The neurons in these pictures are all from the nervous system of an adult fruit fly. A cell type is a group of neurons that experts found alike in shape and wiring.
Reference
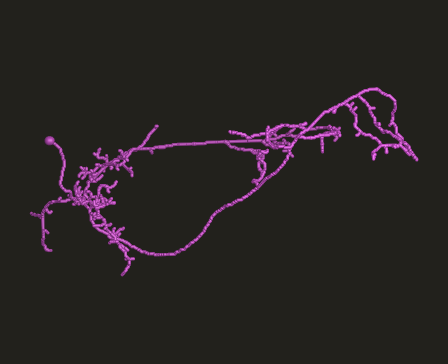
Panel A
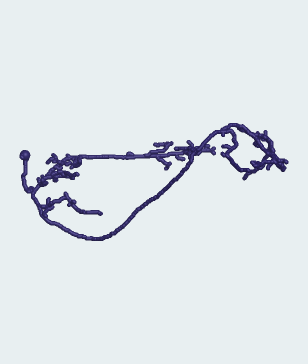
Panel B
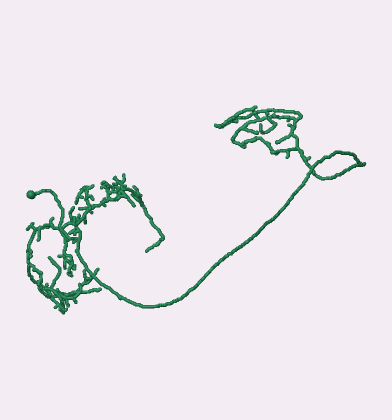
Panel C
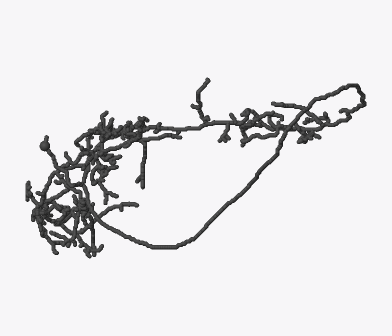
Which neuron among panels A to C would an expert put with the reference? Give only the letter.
A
